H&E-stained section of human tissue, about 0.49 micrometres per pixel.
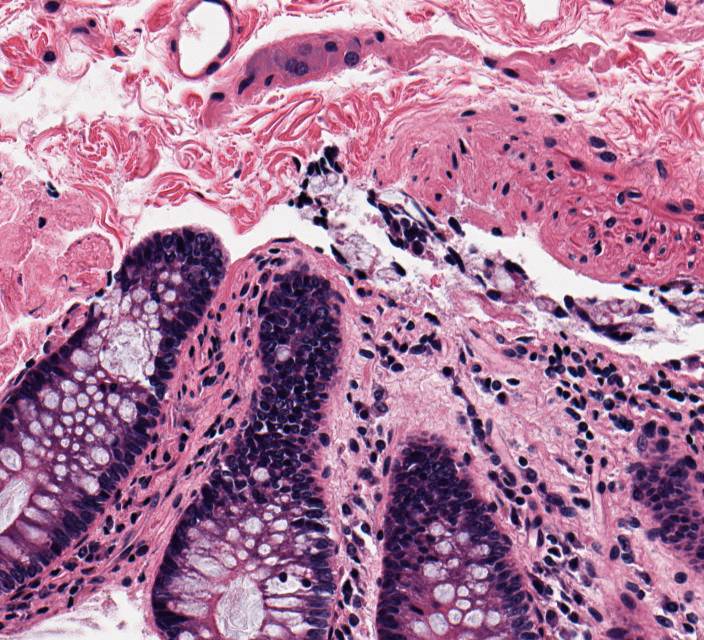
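Transverse colon. Tubular glands fill the lower half, rounded blind ends pointing up toward loose pink connective tissue. Columnar lining packed with goblet cells, mucin vacuoles pale and clear. Stroma rich in small dark round nuclei of lymphocytes and plasma cells. Pink spindle-nucleated band, upper right.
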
